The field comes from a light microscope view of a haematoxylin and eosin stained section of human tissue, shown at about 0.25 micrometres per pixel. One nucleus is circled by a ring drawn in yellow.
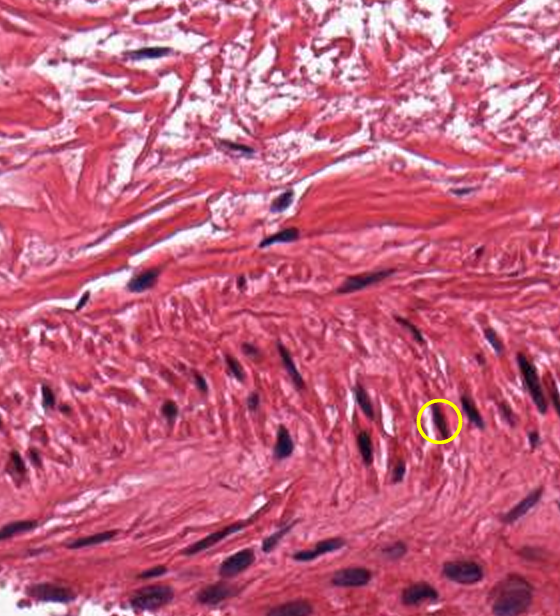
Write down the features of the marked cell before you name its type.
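The nucleus is elongated and narrow, dark, and evenly stained throughout. The cytoplasm around it is pink and finely streaky, with no clear border separating it from the cells next to it. It lies within a band of tightly packed, parallel cells, with looser, wavy pink fibres above the band. Type of cell: smooth muscle cell.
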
